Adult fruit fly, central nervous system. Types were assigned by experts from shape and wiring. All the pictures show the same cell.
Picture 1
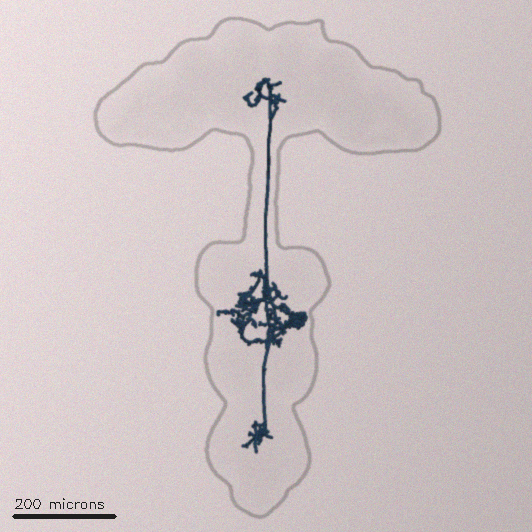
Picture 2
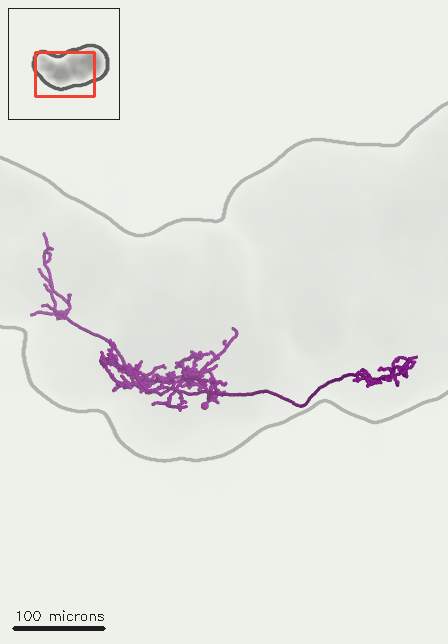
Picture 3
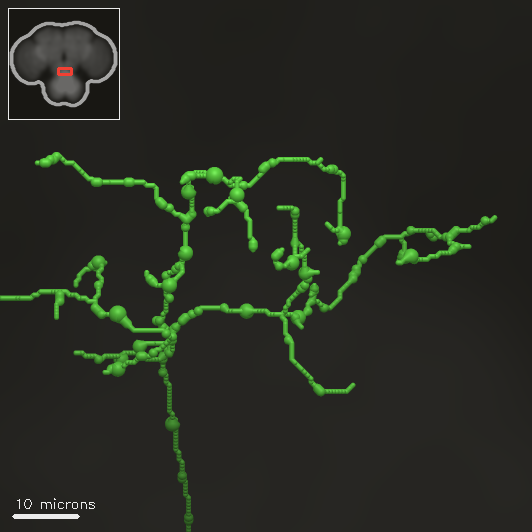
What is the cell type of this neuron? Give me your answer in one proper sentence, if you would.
As for cell type, this neuron is AN05B058.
